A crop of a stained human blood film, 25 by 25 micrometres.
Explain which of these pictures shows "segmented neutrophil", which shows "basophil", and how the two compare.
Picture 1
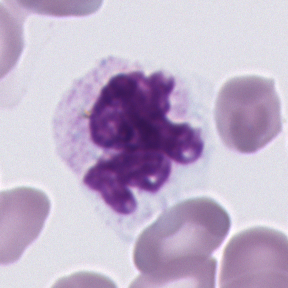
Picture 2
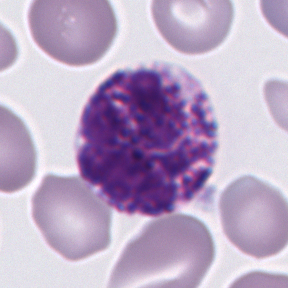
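Segmented neutrophil: picture 1. Basophil: picture 2. The granules differ most. Fine, dust-like pinkish-violet granules are scattered through the neutrophil's pale pinkish-lilac cytoplasm, while coarse dark purple-blue granules cover most of the basophil.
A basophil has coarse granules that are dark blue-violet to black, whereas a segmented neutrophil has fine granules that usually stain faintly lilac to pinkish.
The neutrophil's nucleus is irregular and folded into several twisted lobes, with dense, dark purple chromatin. In the basophil, granules lie over the nucleus, so its outline cannot be traced.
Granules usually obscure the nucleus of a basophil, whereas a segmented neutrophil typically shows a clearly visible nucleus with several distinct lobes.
Both outlines are roughly round, and the neutrophil's has a slightly uneven edge. The basophil is paler at its upper right, where it has fewer granules.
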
